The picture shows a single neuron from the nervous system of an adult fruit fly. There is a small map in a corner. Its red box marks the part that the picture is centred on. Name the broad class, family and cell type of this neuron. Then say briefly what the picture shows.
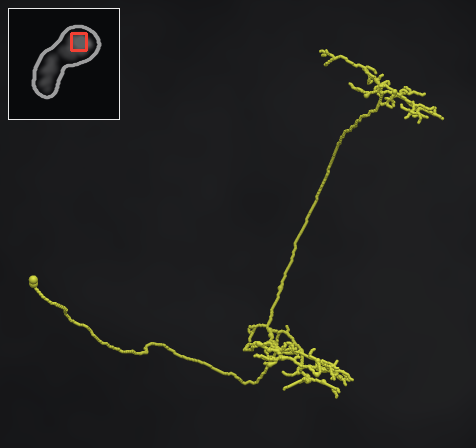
This is an optic-lobe intrinsic neuron. The family is Y. It is of cell type Y14. The cell body can be seen on the left of the picture. The picture shows dozens of branch ends.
